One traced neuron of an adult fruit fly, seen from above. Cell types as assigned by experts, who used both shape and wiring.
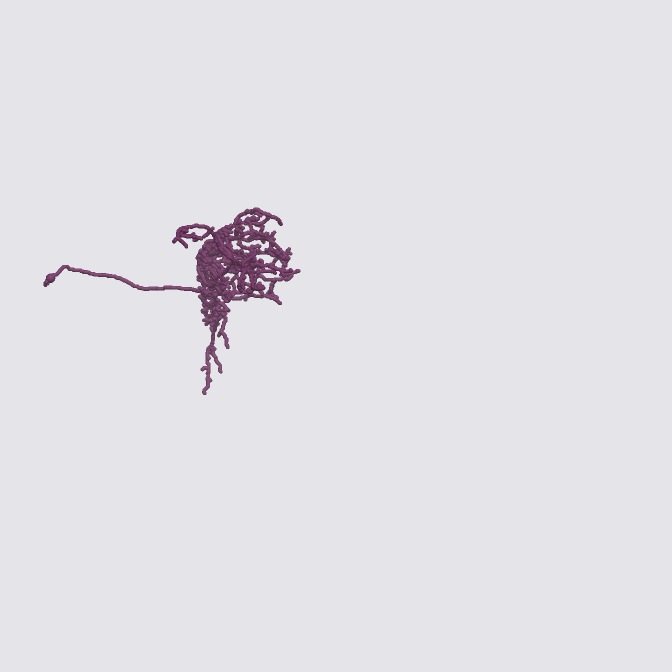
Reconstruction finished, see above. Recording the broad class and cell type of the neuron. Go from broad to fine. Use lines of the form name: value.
broad class: central-brain intrinsic neuron
cell type: LAL052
